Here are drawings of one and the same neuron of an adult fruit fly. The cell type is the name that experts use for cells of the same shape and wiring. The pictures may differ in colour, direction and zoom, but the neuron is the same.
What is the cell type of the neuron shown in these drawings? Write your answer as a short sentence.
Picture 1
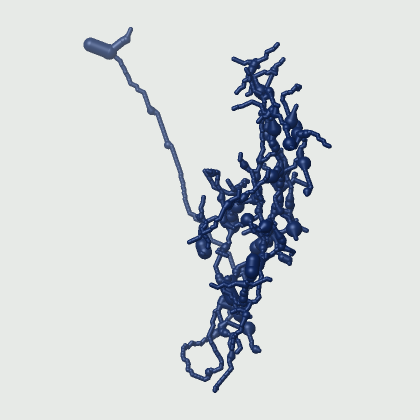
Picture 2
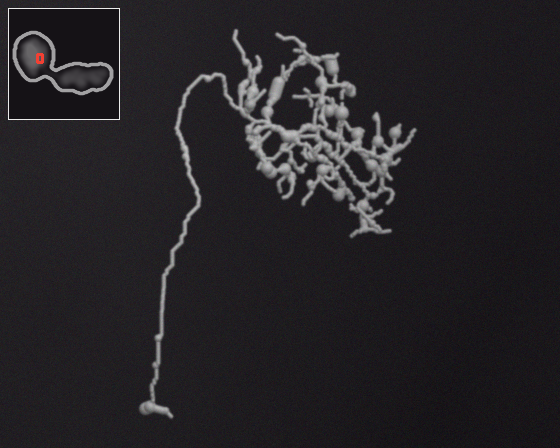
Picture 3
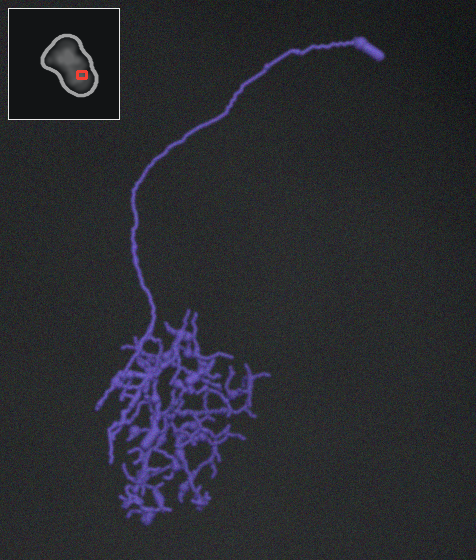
The cell type is Li22.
